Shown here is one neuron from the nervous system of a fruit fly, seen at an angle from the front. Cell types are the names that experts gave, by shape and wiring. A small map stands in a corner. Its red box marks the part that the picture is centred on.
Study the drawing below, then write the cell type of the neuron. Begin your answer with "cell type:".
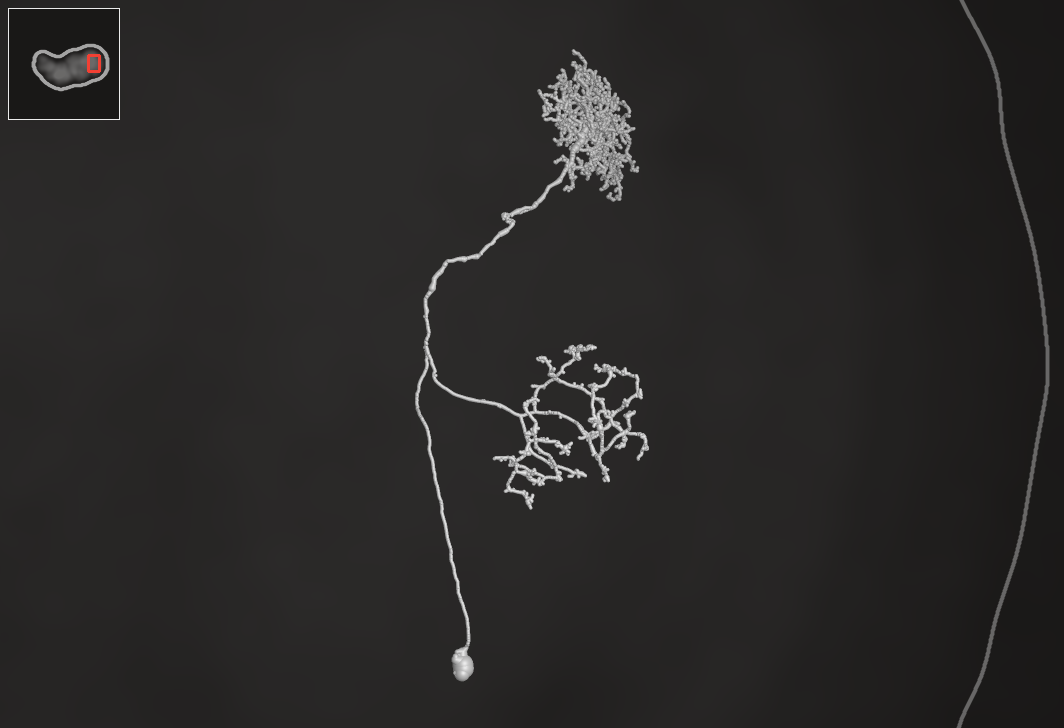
cell type: LC17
